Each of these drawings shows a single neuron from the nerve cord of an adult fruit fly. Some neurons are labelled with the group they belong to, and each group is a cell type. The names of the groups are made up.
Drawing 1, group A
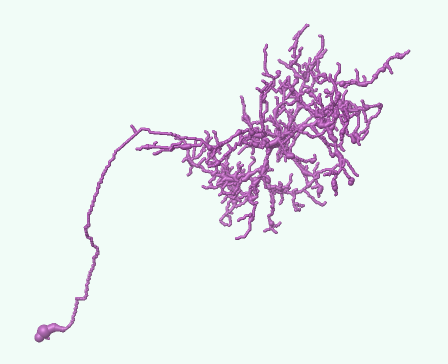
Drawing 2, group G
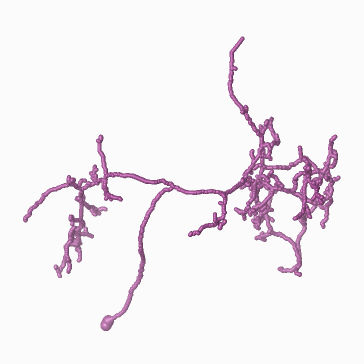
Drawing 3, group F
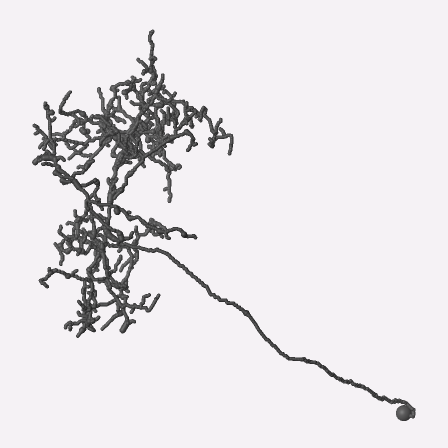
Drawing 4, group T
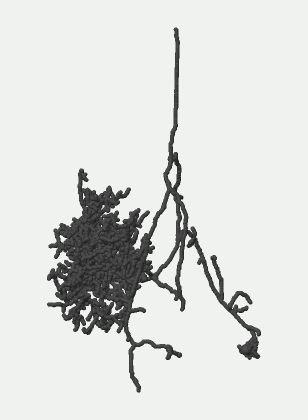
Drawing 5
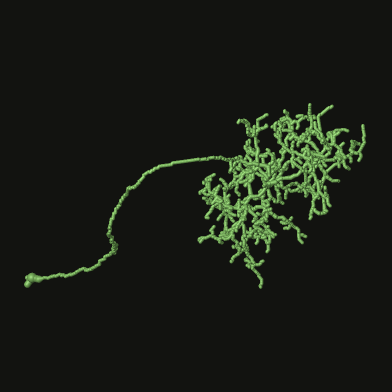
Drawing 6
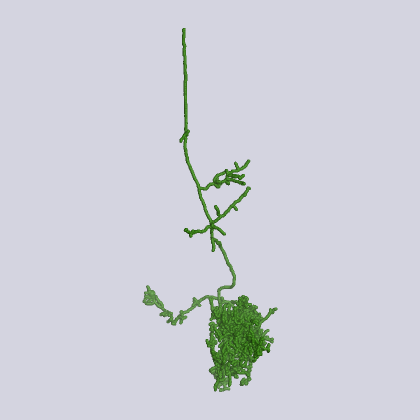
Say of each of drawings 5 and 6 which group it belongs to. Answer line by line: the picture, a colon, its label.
5: group A
6: group T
